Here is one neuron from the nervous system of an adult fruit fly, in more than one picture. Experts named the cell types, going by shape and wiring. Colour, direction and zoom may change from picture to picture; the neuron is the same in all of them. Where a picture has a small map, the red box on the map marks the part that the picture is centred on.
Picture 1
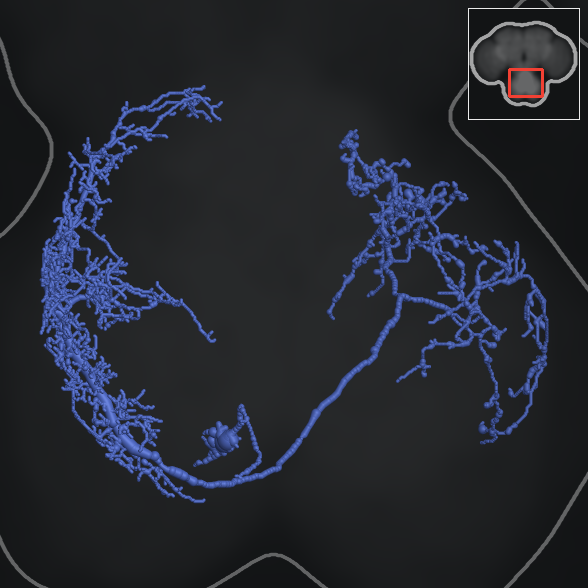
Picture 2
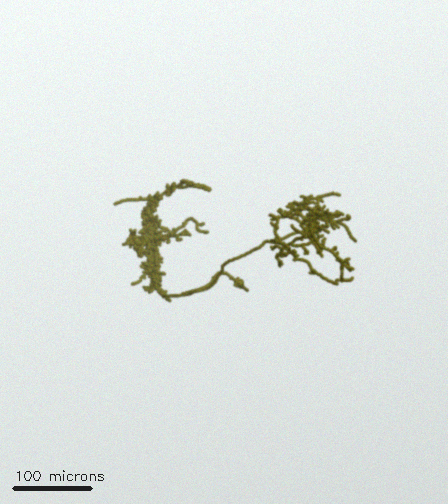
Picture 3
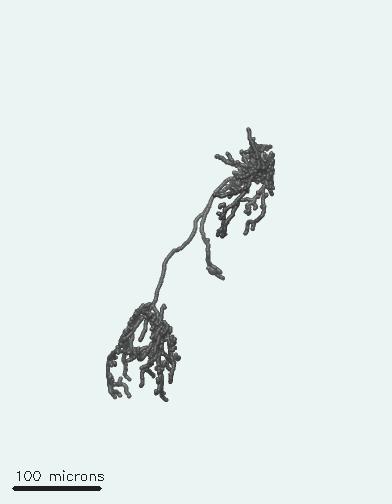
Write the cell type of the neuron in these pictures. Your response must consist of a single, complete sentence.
Within the cell type INXXX011 sits this neuron.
